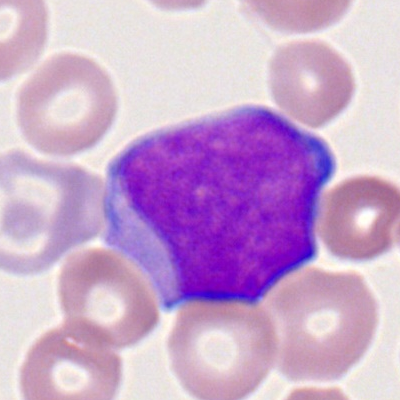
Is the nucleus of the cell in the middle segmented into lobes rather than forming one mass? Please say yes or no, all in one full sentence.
No, this cell's nucleus is one compact mass of round, oval or kidney shape.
